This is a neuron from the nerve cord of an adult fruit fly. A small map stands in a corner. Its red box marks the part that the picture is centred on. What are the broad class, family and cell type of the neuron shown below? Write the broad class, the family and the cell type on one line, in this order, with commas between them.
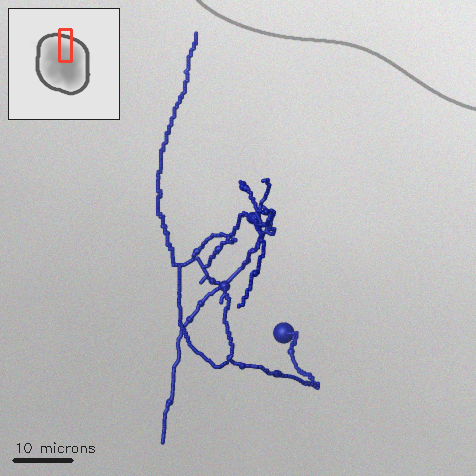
ascending neuron, hemilineage 08B, AN08B113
